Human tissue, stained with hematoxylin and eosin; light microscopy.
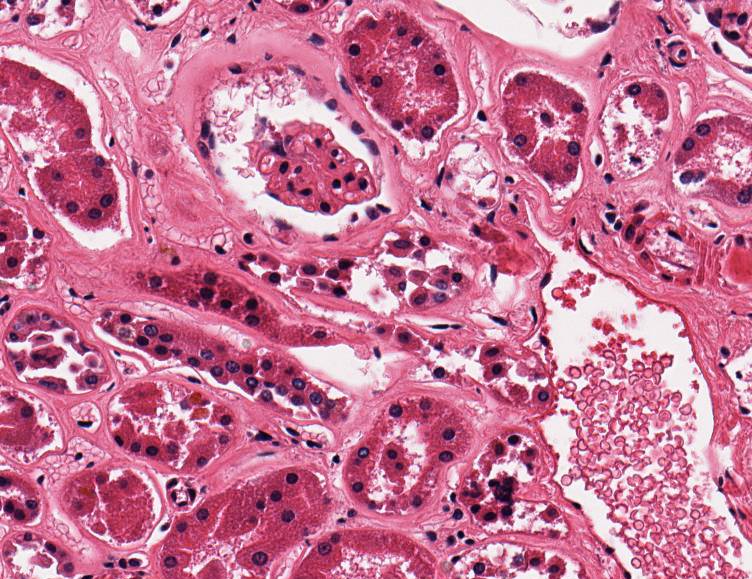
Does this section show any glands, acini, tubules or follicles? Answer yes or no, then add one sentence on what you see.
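Yes. Most of the field is filled with closely packed round and oval tubular cross-sections.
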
